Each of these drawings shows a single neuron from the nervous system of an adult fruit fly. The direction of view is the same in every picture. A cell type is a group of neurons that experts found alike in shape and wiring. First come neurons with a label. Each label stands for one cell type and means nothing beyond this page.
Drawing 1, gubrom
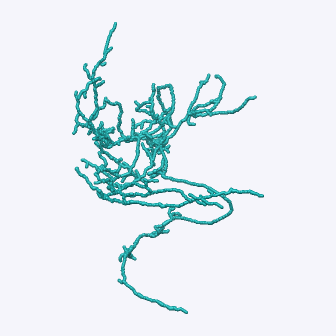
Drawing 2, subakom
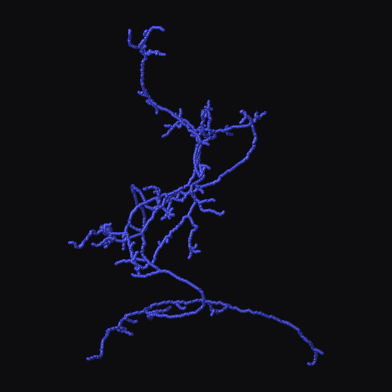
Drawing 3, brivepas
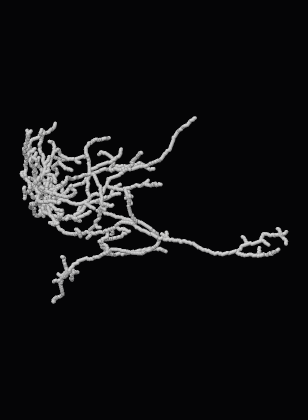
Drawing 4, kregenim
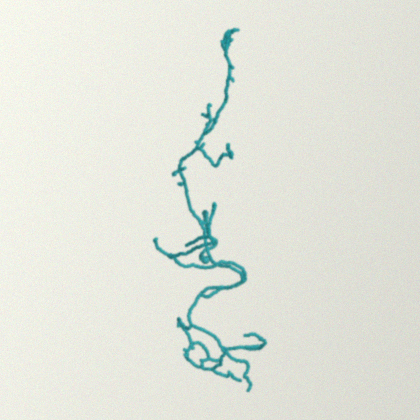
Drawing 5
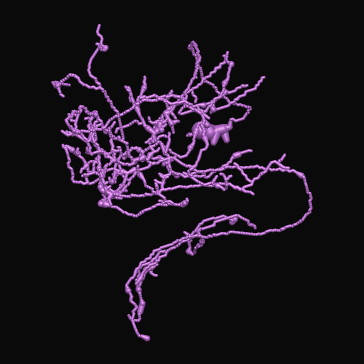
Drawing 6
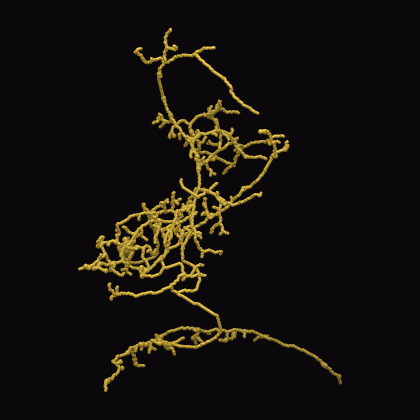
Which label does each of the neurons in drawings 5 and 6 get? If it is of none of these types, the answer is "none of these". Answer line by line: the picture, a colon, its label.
5: gubrom
6: subakom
